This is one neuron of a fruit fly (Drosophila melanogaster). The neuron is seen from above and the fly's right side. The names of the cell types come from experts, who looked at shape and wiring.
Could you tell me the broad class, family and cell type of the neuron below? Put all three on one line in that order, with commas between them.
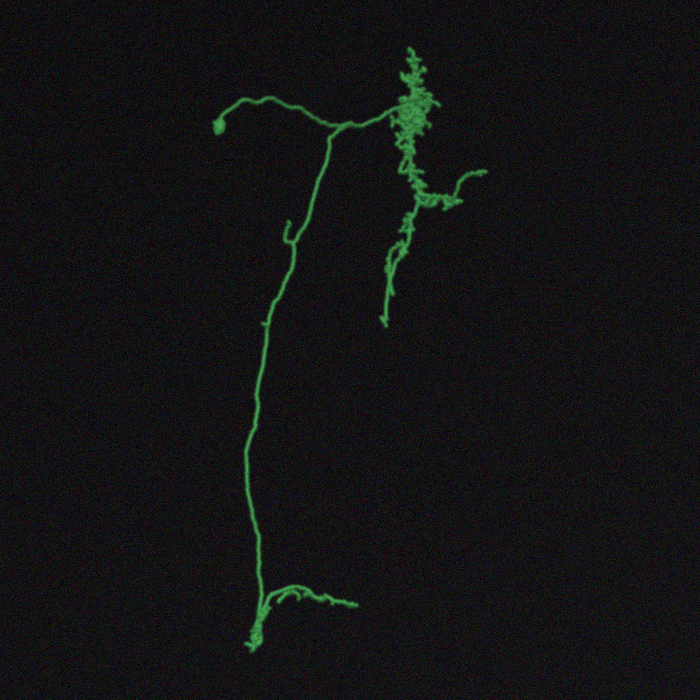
central-brain intrinsic neuron, hemilineage DM4_ventral, WED143_a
